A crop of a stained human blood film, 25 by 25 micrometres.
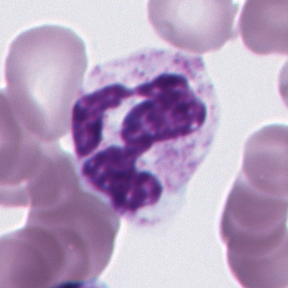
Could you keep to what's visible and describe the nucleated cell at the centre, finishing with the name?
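In this cell the chromatin is dark purple and coarsely clumped, and no nucleoli can be seen. Fine small violet granules are scattered through the cytoplasm, which shows no vacuoles. Name: segmented neutrophil.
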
